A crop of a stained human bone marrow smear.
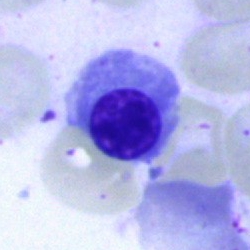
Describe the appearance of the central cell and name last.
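Dense, dark purple chromatin catches my eye, broken by a few small paler patches. The nucleus isn't centred; it sits toward the lower part of the cell. As for the cytoplasm, it is blue, and its widest band lies above the nucleus. My conclusion: an erythroblast.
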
